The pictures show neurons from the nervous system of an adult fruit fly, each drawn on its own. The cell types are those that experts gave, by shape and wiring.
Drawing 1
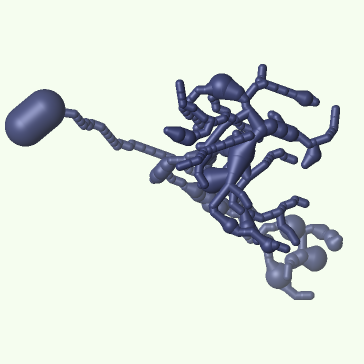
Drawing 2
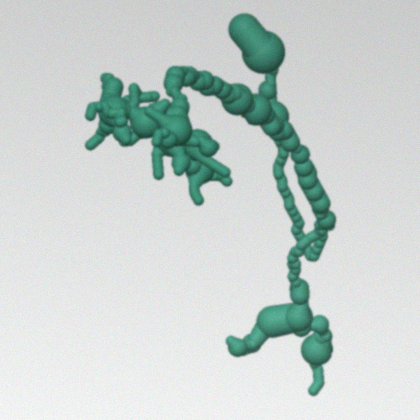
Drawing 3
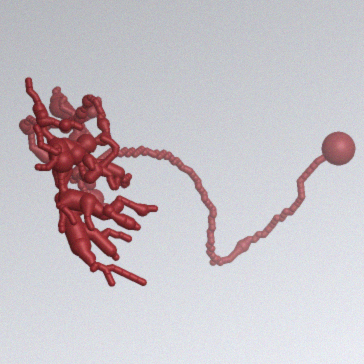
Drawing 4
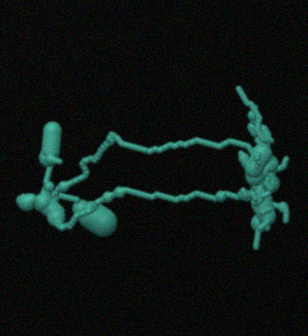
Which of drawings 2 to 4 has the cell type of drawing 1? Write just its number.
3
